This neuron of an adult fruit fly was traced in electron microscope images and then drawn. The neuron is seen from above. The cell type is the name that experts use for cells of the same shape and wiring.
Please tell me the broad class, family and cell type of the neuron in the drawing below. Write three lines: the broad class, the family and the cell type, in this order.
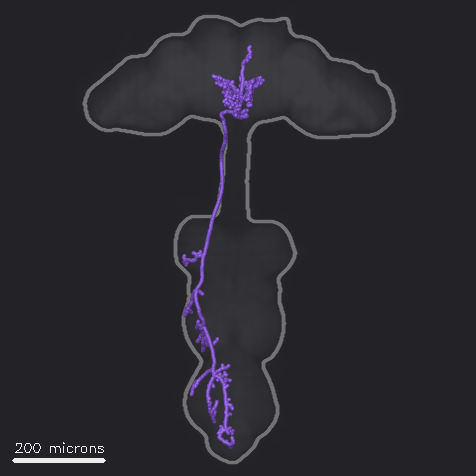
descending neuron
hemilineage LB19
DNg50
